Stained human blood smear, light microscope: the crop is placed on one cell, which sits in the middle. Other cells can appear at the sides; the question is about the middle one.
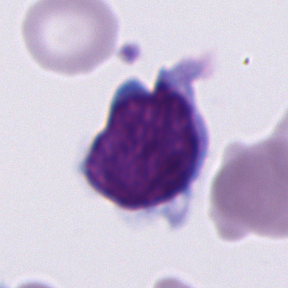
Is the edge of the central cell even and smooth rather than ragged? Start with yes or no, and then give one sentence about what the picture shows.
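No. A pale, ragged cytoplasmic projection extends from the upper right of the cell.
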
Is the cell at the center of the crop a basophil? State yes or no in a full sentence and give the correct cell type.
No, that is not a basophil; the middle cell is a typical lymphocyte.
